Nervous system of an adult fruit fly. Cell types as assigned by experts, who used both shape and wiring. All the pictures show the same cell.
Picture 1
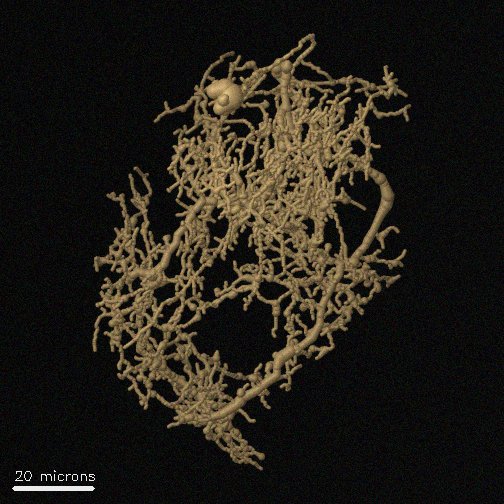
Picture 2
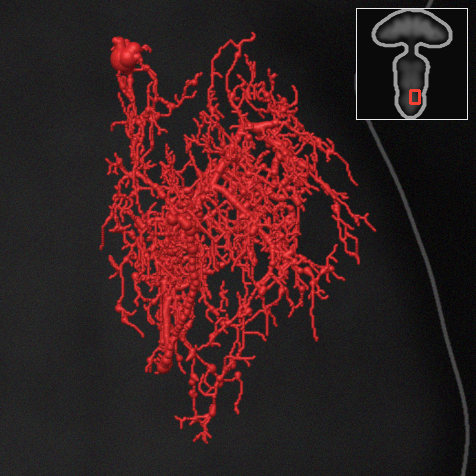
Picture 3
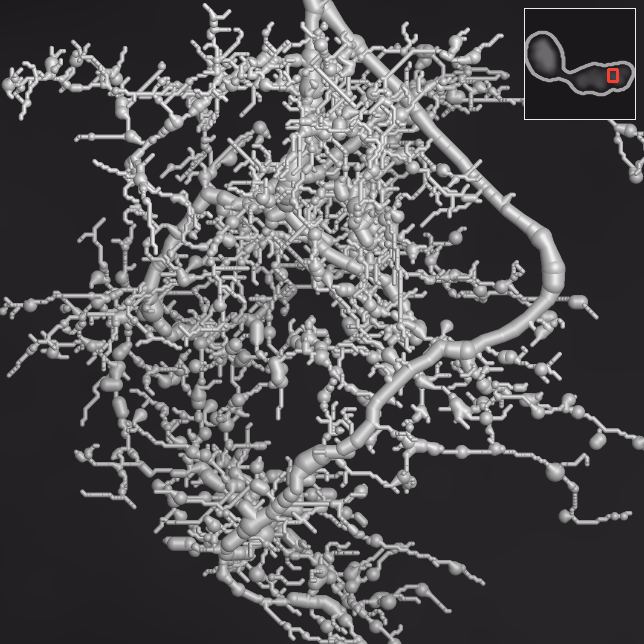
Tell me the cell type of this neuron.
IN19A008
